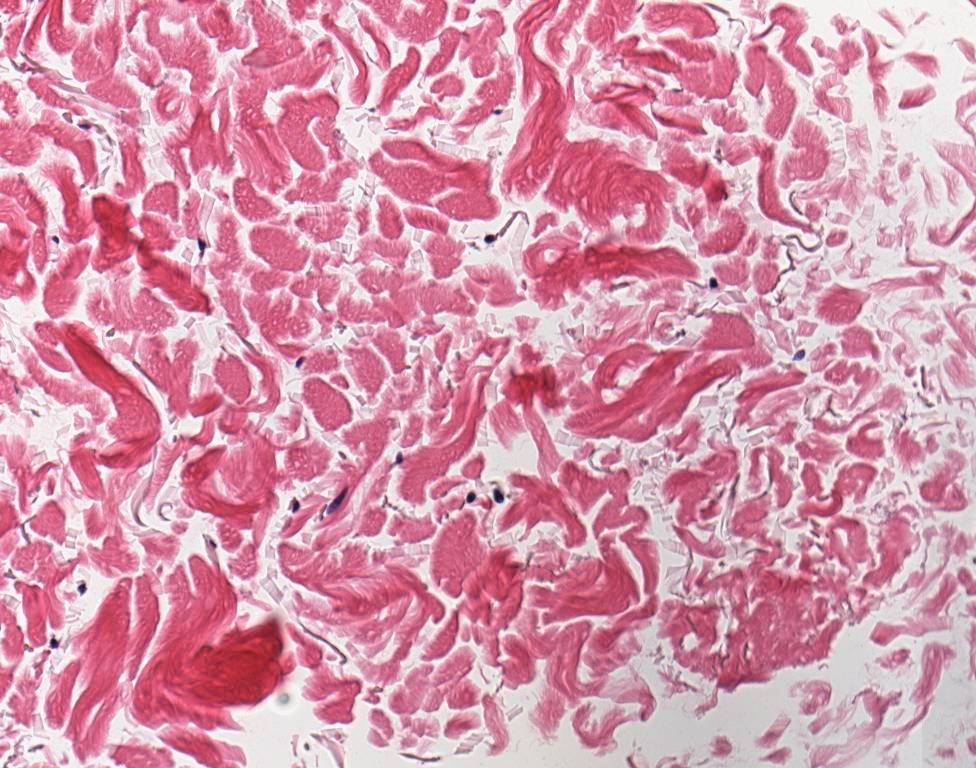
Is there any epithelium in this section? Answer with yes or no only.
No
